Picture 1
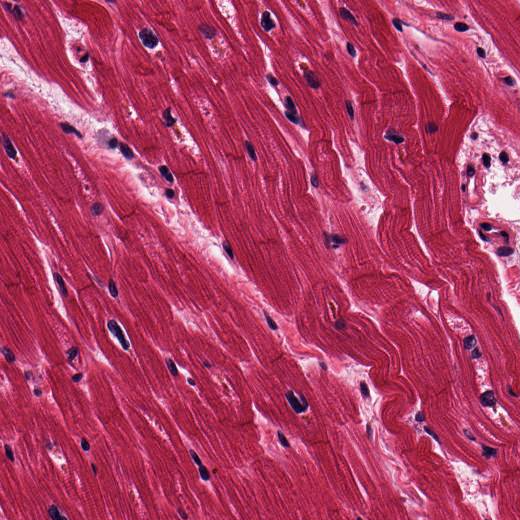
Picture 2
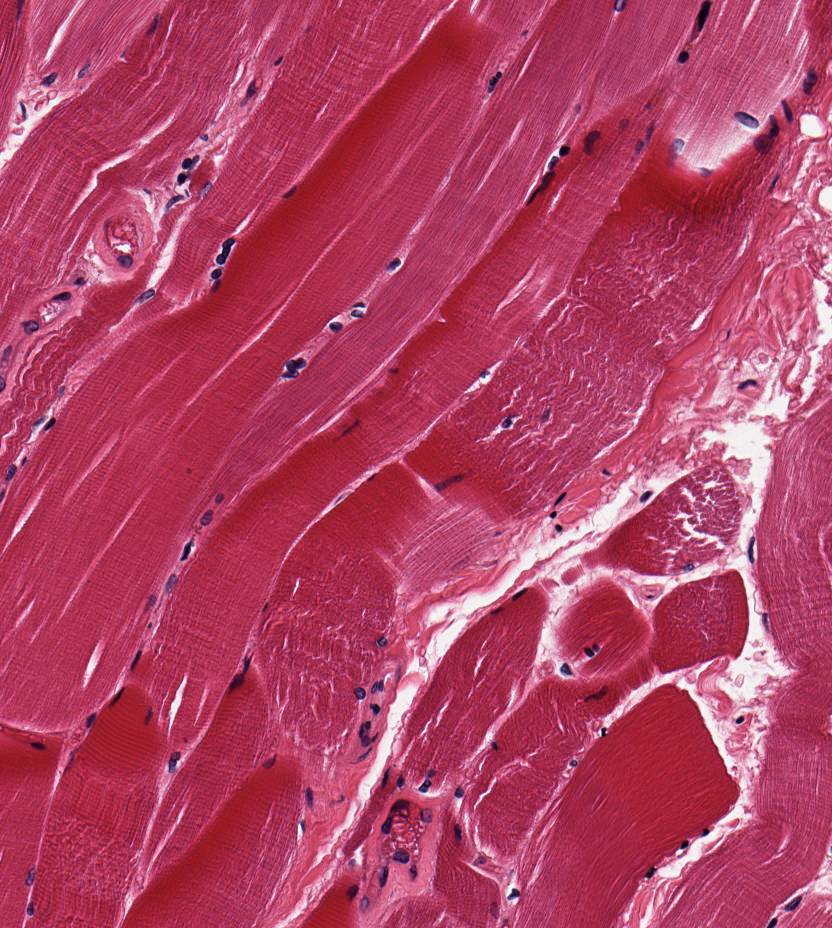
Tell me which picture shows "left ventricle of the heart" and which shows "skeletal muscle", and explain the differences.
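Shown in picture 1 is the left ventricle of the heart; picture 2 is skeletal muscle. Both show fine cross-striations along their fibres. In the left ventricle, elongated pink fibres run diagonally from upper left to lower right; their oval nuclei are single and central, some with a pale clear zone at the poles. In skeletal muscle, the small dark elongated nuclei lie at the edges of the long fibres rather than in their centres.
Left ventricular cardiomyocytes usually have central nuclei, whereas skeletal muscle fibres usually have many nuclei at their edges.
Thin pale pink connective tissue with scattered small nuclei separates the skeletal muscle fibres.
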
